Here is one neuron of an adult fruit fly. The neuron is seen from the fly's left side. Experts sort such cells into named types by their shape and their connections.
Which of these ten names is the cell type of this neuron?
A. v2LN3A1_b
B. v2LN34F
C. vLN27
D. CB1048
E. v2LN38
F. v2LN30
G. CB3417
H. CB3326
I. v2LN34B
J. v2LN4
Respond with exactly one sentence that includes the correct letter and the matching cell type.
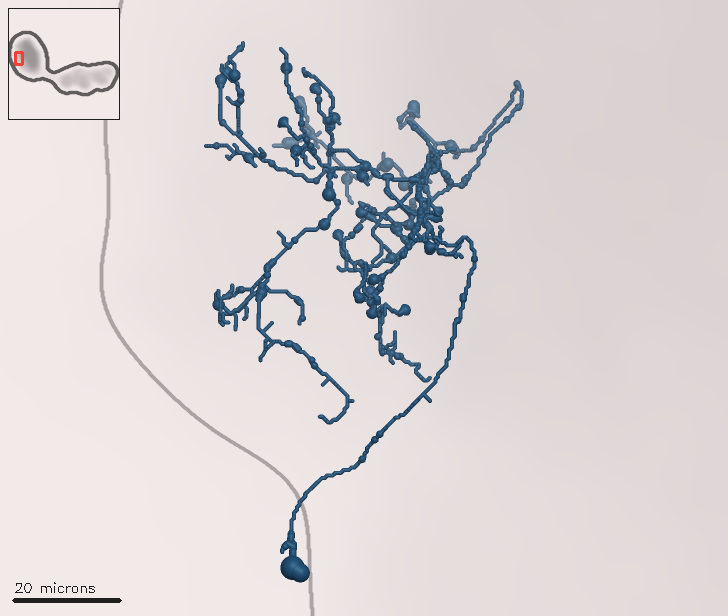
The neuron is identified as v2LN34B, the cell type in option I.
